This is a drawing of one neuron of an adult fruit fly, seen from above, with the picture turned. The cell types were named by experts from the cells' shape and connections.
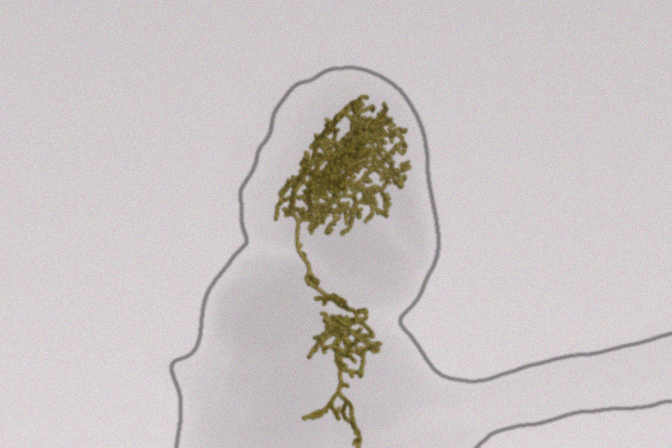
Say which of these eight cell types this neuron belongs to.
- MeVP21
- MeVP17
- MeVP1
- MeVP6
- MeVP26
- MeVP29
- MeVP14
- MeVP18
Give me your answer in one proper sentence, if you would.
The type of this neuron is the cell type MeVP26.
